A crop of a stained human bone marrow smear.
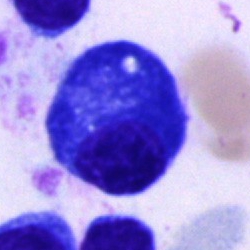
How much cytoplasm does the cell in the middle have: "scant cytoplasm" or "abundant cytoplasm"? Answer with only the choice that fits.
Abundant cytoplasm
